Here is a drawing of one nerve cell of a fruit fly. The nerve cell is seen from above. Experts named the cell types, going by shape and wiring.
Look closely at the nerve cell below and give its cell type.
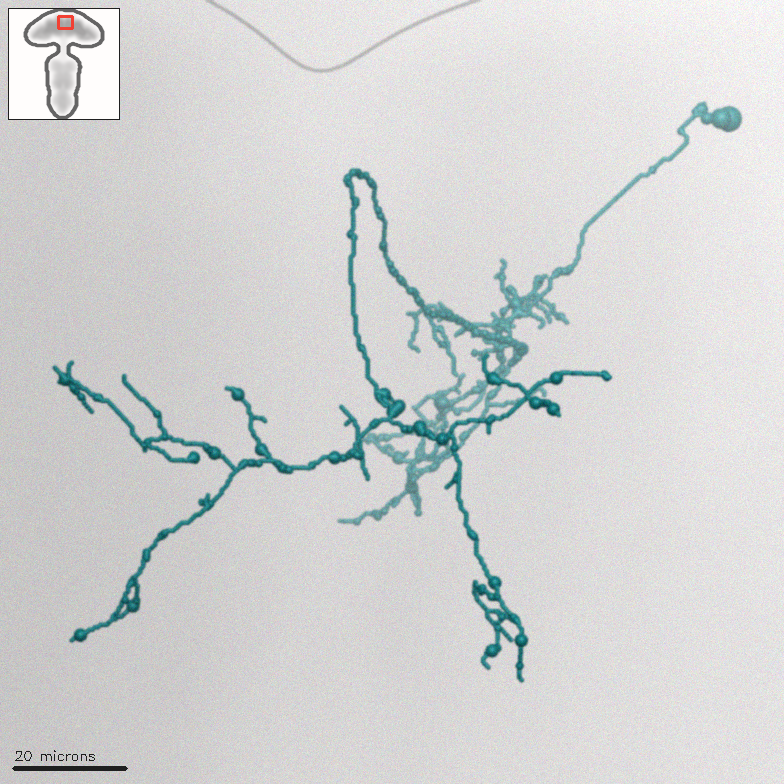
SMP737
